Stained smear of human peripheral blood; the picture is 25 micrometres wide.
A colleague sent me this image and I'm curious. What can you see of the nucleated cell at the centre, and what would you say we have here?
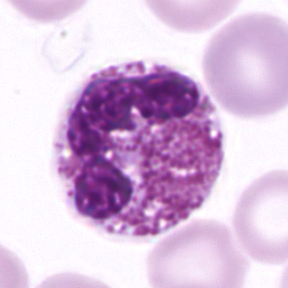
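Start with the outline, which is round and smooth. The nucleus curves along the upper and left edges of the cell and leaves the lower right free. Look closely at the nucleus: no nucleoli can be seen. The granules have a reddish-pink colour. This is an eosinophil.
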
